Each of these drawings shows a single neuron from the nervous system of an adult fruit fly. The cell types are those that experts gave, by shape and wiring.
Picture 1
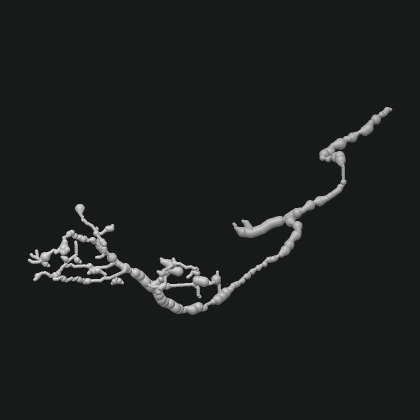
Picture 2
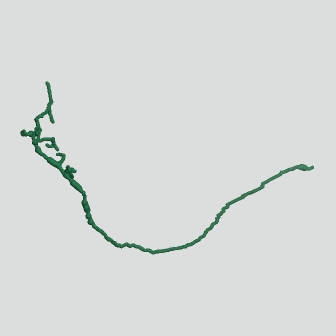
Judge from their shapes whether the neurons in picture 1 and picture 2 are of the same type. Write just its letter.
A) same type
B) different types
B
